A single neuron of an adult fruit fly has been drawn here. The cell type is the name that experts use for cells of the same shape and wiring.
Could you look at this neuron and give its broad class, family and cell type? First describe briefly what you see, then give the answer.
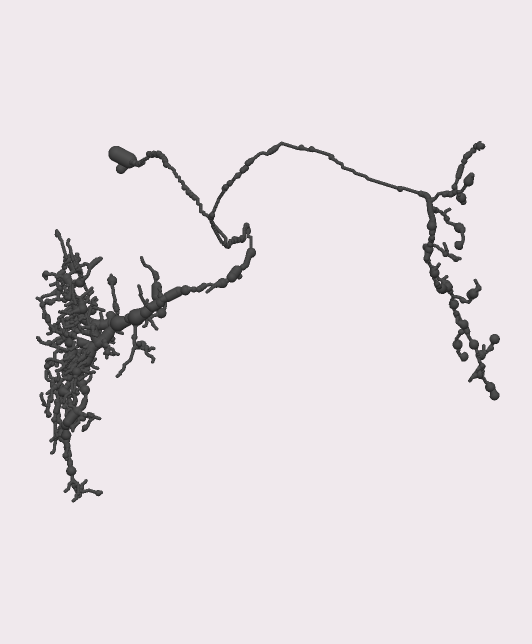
Its cell body lies at the upper left of the picture. Dozens of branch ends can be seen. It is a visual projection neuron. The family is hemilineage VPNp3. The cell type is LC11.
